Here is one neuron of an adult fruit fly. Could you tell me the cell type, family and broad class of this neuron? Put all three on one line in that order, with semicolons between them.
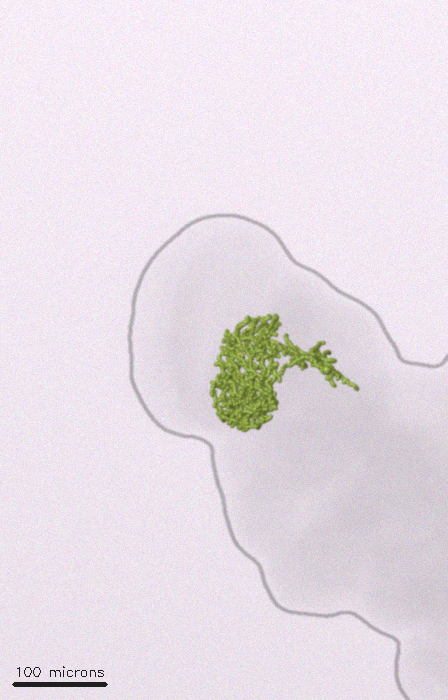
LT75; LT; visual projection neuron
